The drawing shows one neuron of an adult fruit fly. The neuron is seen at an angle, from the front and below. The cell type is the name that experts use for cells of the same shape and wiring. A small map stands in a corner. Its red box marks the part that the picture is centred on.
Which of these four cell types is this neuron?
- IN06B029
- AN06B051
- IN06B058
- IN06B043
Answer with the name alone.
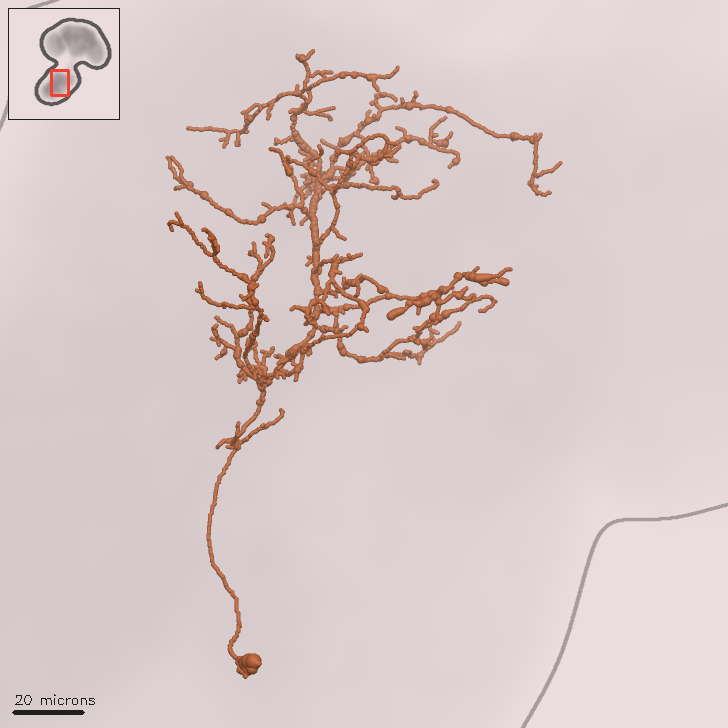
IN06B043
